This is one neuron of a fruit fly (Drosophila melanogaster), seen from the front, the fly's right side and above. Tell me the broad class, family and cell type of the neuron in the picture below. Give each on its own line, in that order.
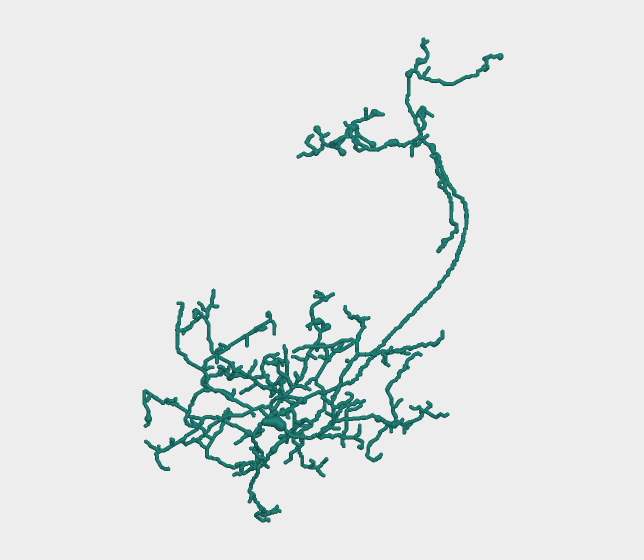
central-brain intrinsic neuron
hemilineage VLPl2_medial
AVLP198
